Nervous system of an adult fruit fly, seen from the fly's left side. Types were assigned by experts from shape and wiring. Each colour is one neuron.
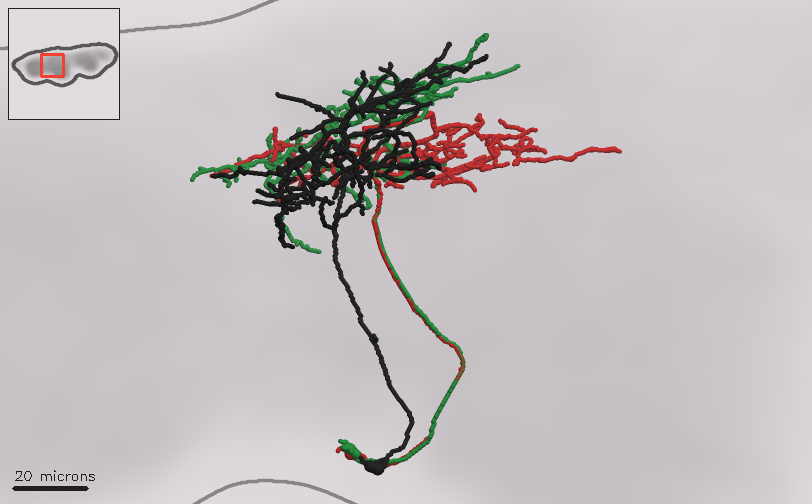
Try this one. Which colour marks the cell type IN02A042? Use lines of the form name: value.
colour: black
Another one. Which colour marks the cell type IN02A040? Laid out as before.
colour: red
